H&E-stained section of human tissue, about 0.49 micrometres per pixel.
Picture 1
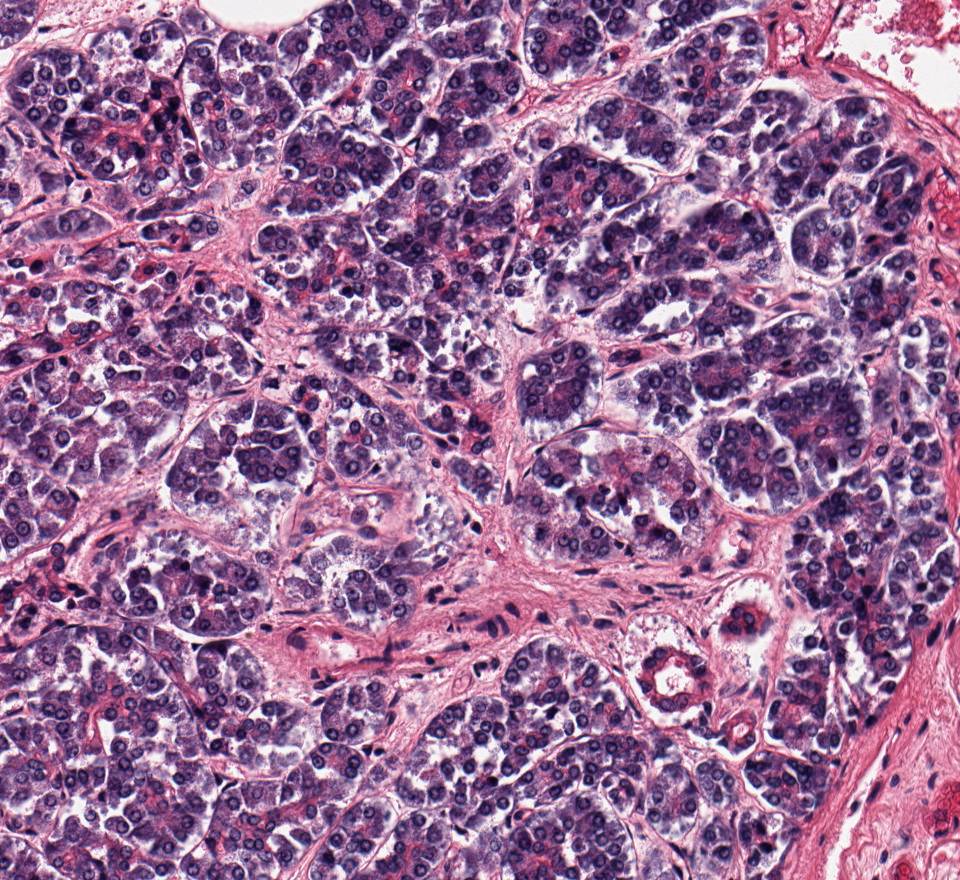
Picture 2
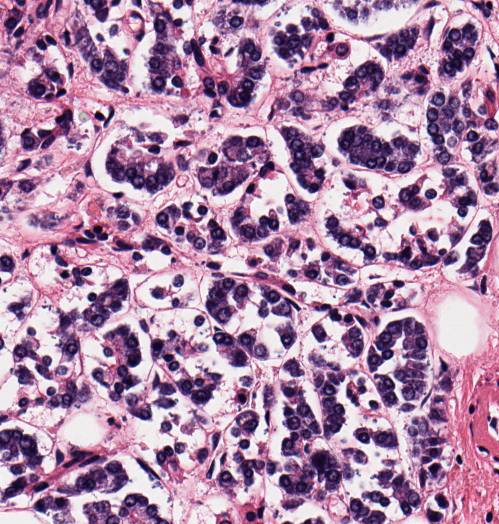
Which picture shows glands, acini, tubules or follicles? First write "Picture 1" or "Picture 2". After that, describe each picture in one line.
Picture 1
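In picture 1: The tissue is divided into rounded lobules of closely packed acini separated by thin pink fibrous septa.
In picture 2: No gland lumens lined by epithelium are seen among the nests.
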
